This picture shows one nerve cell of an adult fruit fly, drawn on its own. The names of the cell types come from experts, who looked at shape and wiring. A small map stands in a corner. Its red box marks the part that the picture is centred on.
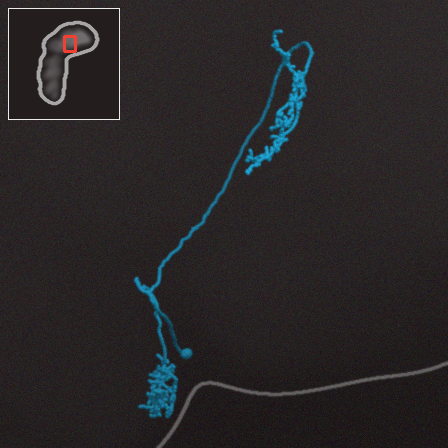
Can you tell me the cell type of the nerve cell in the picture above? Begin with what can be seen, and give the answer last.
In this view it is taller than it is wide. Its broad class is visual projection neuron. It is of cell type LC9.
